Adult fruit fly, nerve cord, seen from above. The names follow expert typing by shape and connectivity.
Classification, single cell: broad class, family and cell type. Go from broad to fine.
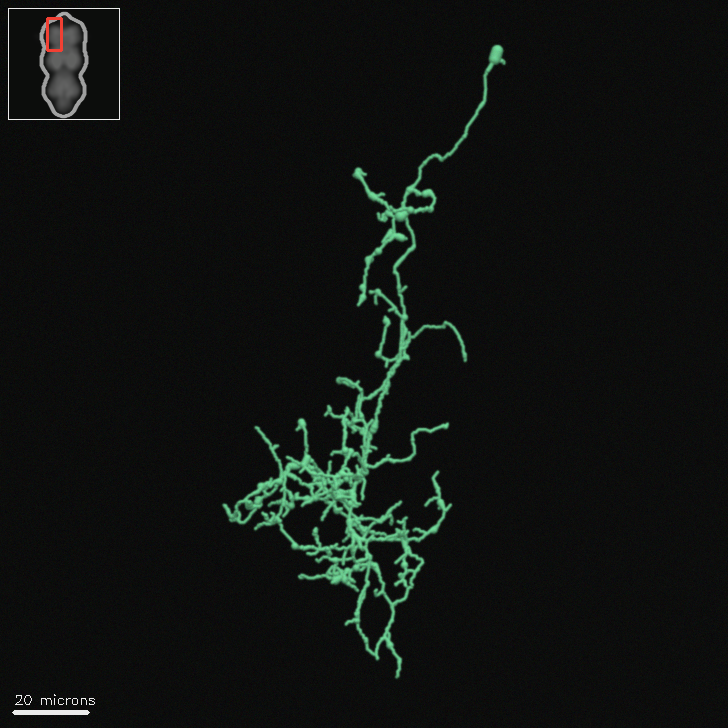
nerve-cord intrinsic neuron; hemilineage 16B; IN16B083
